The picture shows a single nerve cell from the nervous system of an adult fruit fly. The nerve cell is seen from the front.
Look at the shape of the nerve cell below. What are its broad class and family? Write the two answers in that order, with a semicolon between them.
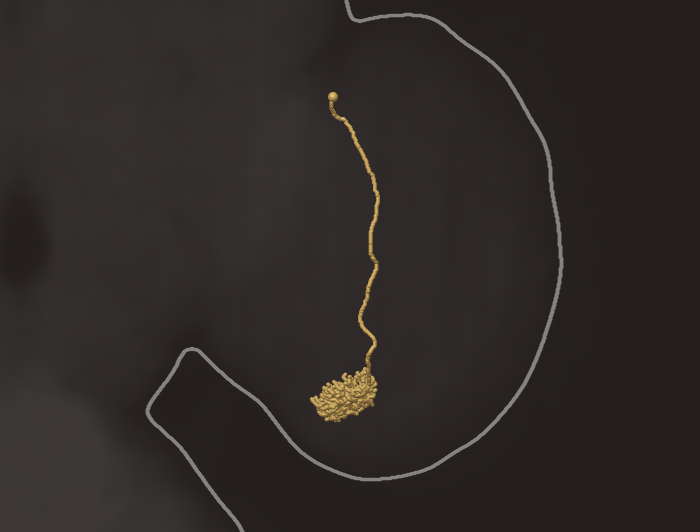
optic-lobe intrinsic neuron; Pm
